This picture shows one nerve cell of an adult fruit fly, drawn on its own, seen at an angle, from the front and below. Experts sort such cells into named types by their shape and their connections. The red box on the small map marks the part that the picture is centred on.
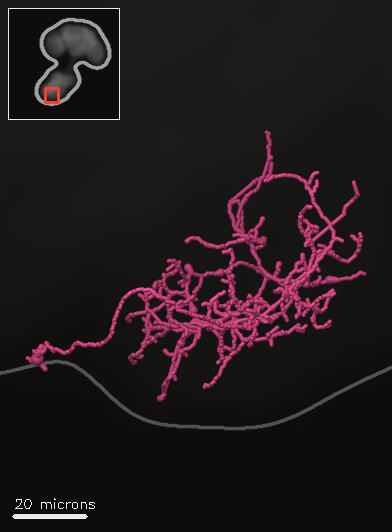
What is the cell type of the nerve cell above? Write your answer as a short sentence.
The cell type is IN13B044.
